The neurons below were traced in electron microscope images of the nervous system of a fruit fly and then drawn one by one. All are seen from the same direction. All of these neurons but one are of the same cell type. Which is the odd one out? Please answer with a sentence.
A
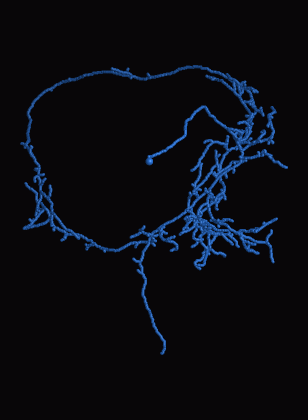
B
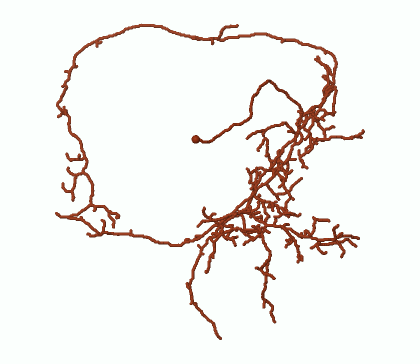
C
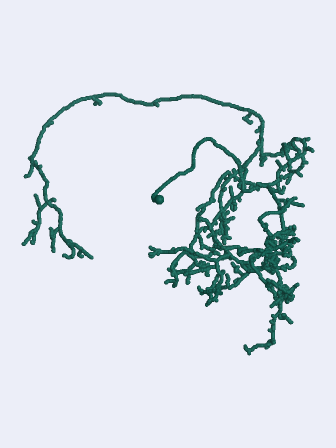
Picture C shows a neuron of another cell type.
